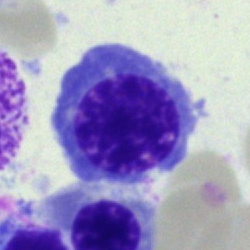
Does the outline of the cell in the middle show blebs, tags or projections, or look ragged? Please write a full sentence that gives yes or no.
Yes, the outline of the cell is rough.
